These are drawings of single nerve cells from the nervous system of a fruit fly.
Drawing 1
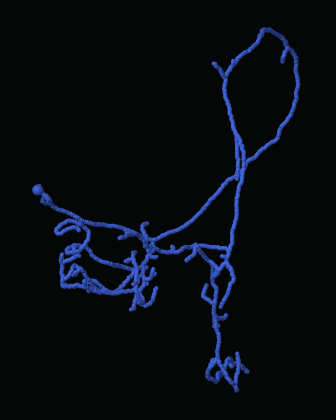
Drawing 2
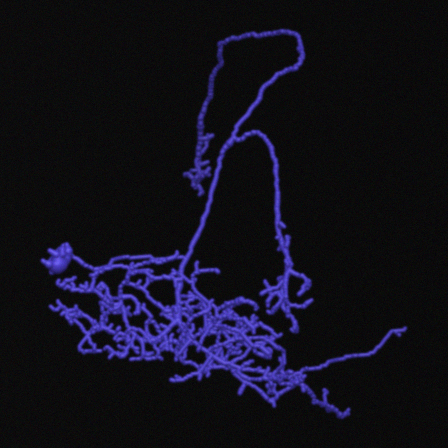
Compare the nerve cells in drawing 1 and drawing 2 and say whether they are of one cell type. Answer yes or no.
no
